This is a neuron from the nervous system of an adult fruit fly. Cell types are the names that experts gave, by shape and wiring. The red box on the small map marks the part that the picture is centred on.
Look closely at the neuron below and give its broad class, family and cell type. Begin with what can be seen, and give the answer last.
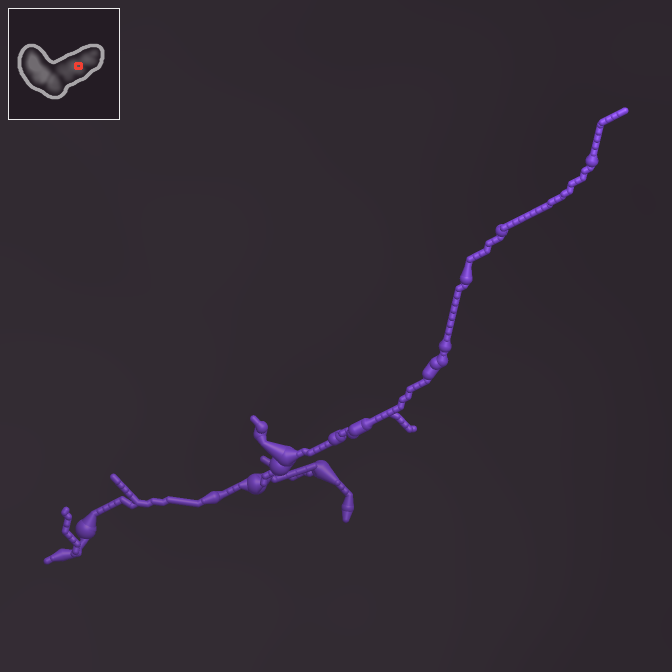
No cell body is drawn. It has a dozen or fewer branch ends. Its broad class is sensory neuron entering the nerve cord. The name of its family is class mechanosensory tactile. Its cell type is SNta21.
